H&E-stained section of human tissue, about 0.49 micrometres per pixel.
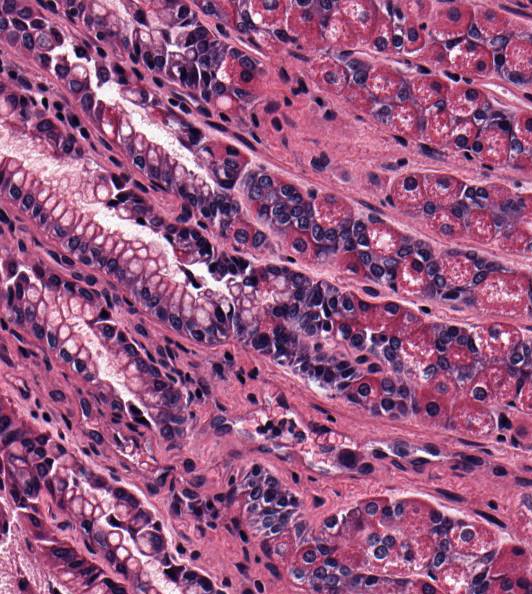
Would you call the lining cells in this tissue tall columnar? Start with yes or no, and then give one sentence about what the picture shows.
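Yes. On the left side the tubules are lined by tall columnar cells with pale, clear apical cytoplasm and basal nuclei.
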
